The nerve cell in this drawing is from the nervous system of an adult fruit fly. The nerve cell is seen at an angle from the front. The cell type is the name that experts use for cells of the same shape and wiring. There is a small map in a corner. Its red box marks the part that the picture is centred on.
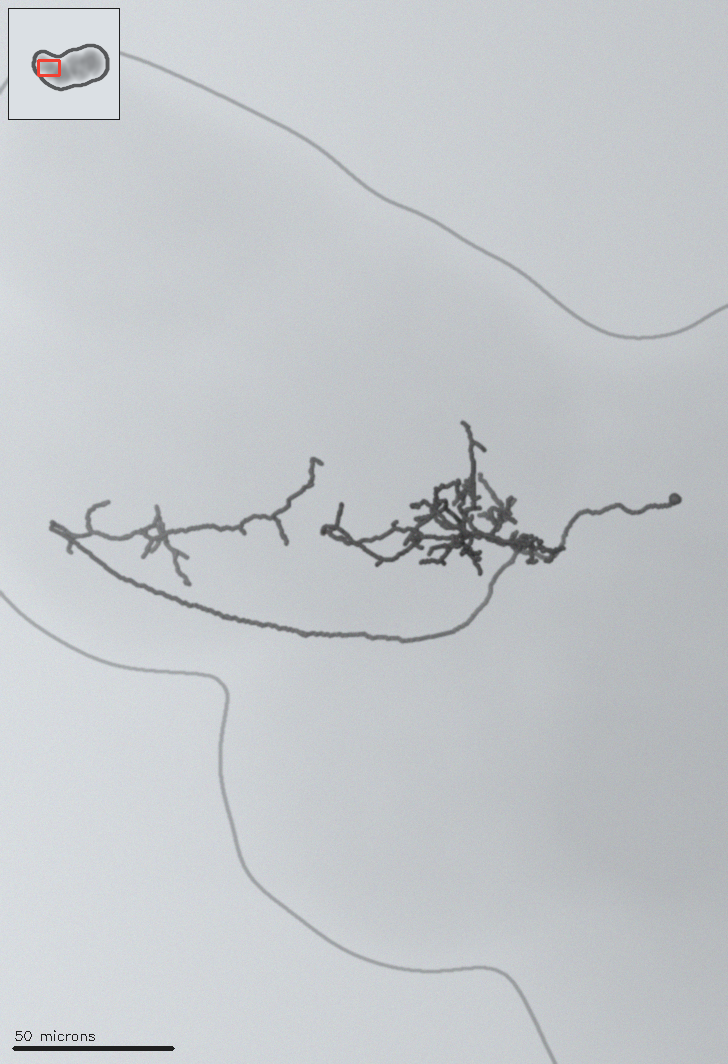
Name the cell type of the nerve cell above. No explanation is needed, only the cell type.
IN01A084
